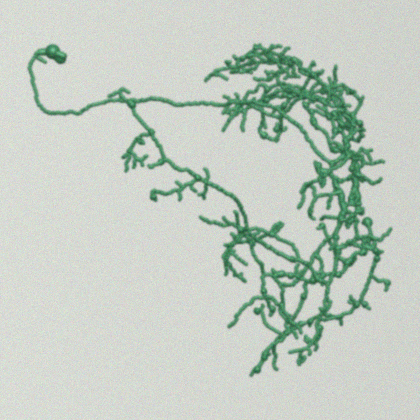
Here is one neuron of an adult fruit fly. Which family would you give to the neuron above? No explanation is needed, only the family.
hemilineage SIPa1_ventral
